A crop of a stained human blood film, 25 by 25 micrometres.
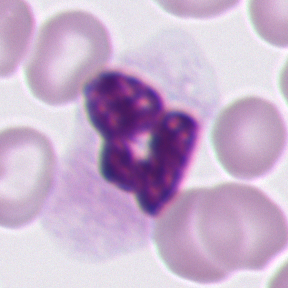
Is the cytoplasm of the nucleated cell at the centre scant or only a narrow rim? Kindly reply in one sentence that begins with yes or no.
No, the cytoplasm of this cell is abundant.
